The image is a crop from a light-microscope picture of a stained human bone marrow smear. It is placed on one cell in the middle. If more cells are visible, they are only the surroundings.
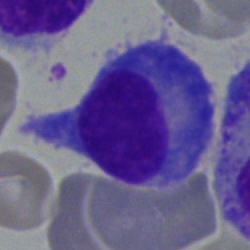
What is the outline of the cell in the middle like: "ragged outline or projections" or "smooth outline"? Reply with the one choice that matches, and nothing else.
Ragged outline or projections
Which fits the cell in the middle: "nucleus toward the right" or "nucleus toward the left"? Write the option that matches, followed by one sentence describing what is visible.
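Nucleus toward the left. The nucleus is eccentric, lying toward the left side of the cell.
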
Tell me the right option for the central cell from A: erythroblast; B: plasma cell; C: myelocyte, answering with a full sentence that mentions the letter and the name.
The central cell in this crop is a plasma cell, corresponding to option B, the correct option.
